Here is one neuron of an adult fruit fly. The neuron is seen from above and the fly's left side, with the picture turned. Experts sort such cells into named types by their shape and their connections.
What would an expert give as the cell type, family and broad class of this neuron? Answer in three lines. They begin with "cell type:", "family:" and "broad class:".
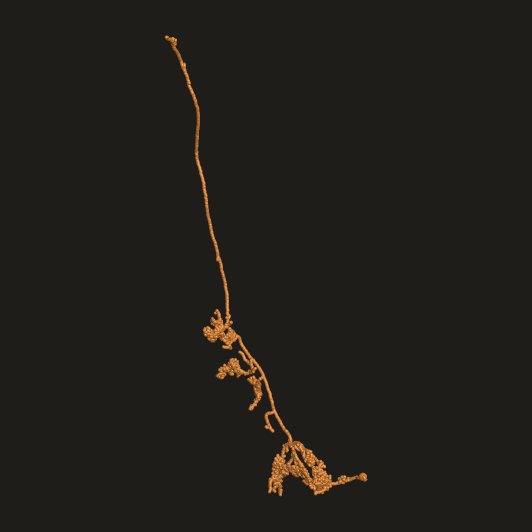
cell type: AN09B009
family: hemilineage 09B
broad class: ascending neuron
